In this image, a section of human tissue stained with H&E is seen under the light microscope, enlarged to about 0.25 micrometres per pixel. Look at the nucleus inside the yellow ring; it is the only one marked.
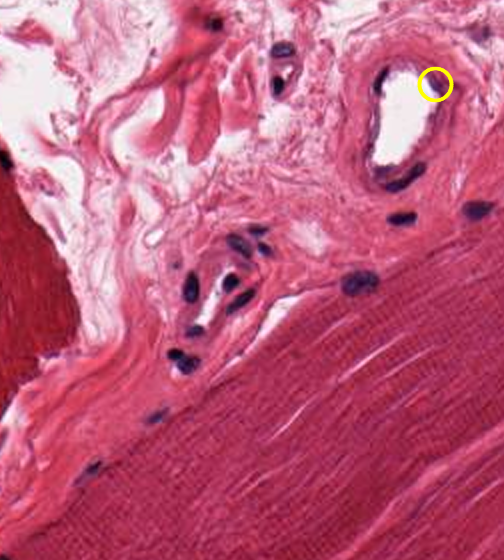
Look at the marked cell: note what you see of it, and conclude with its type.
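Its long axis runs along the curve of the lumen's border. No distinct cytoplasm can be made out around the nucleus; it merges straight into the thick pink layered wall of the vessel behind it. This is an endothelial cell.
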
